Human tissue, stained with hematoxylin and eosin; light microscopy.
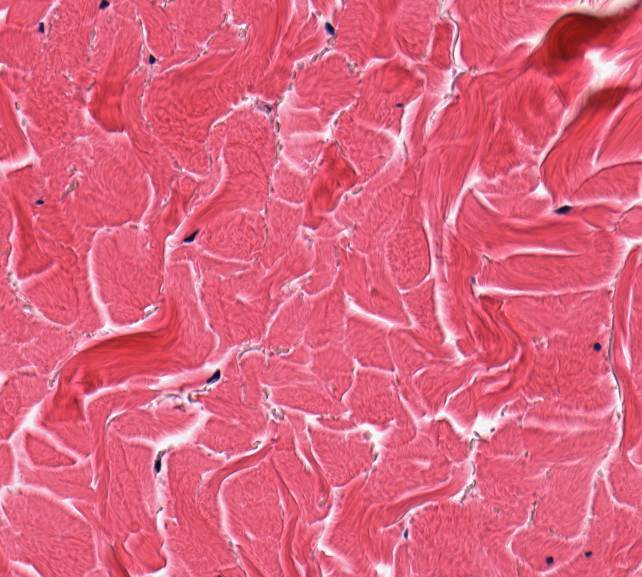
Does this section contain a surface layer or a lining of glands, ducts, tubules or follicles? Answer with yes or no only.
No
